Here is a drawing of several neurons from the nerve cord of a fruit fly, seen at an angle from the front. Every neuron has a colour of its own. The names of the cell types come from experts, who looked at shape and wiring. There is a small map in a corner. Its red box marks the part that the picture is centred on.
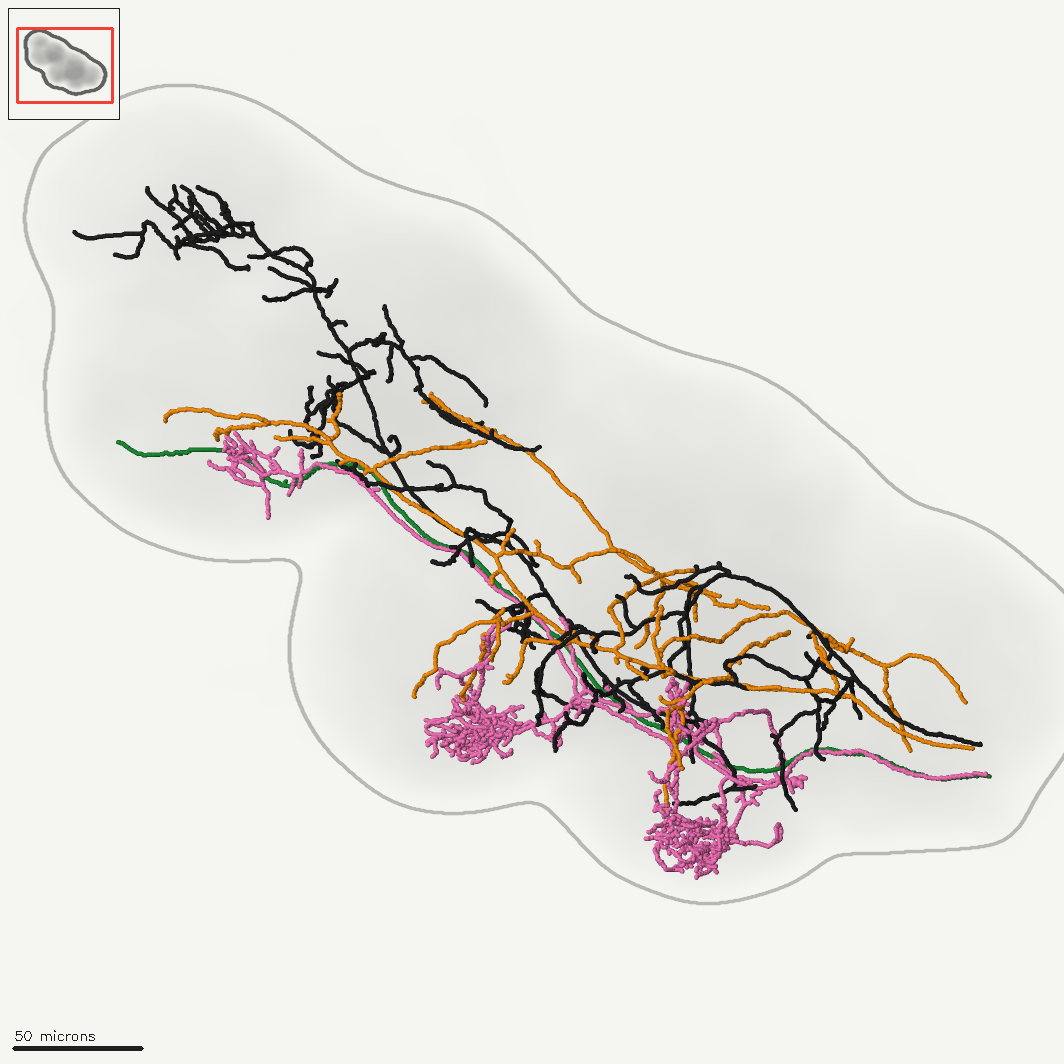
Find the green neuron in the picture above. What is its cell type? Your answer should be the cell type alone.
DNde007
